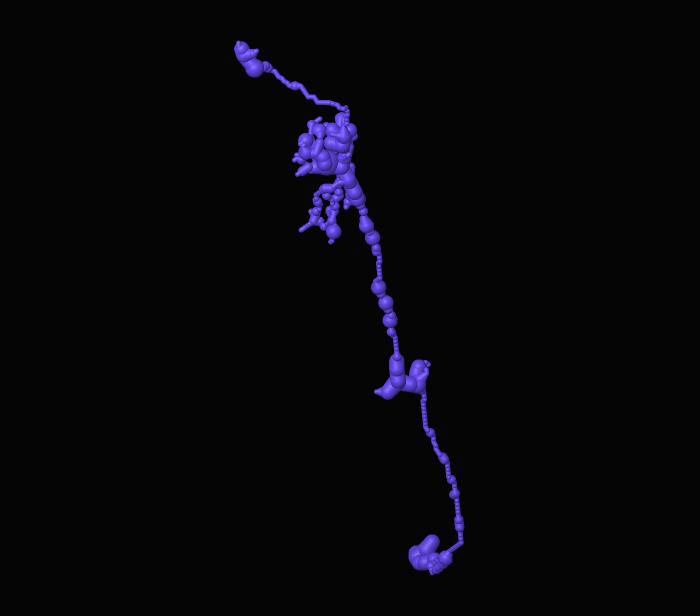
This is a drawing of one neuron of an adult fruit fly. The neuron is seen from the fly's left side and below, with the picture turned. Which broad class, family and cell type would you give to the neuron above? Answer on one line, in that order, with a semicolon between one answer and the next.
optic-lobe intrinsic neuron; Tm; Tm2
